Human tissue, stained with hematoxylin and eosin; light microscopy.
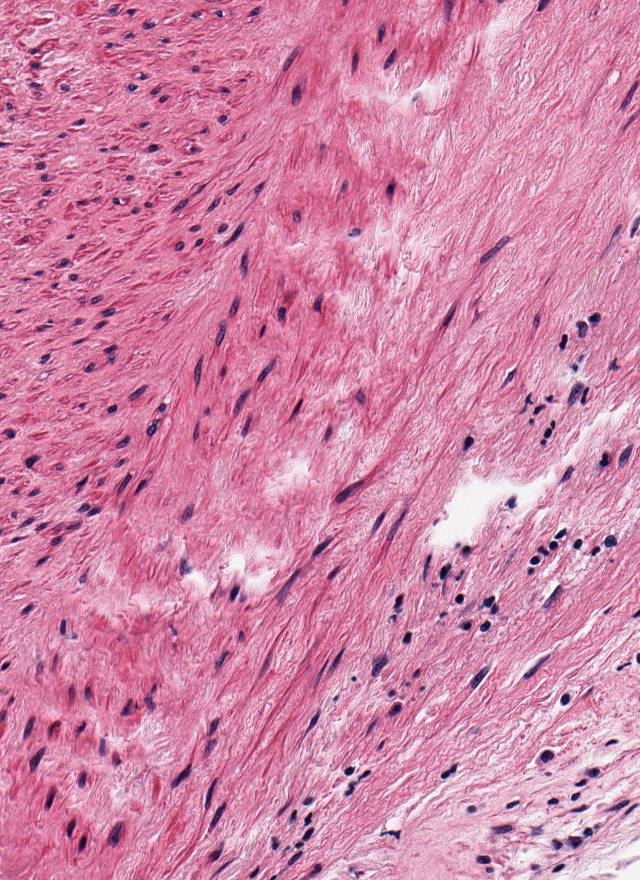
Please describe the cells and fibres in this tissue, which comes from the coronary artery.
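Pink fibrillar spindle-cell tissue fills the entire field, without epithelium or glands. Its spindle cells carry elongated, dark, tapered nuclei aligned parallel to the fibres. The cytoplasm is eosinophilic and fibrillar, and cell borders cannot be distinguished. In the lower right, small round darkly stained nuclei occur singly and in small groups.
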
